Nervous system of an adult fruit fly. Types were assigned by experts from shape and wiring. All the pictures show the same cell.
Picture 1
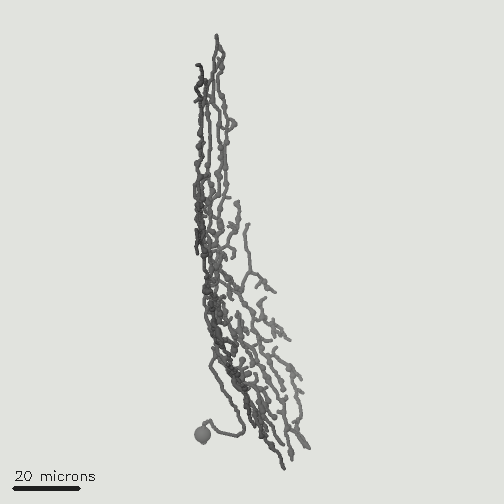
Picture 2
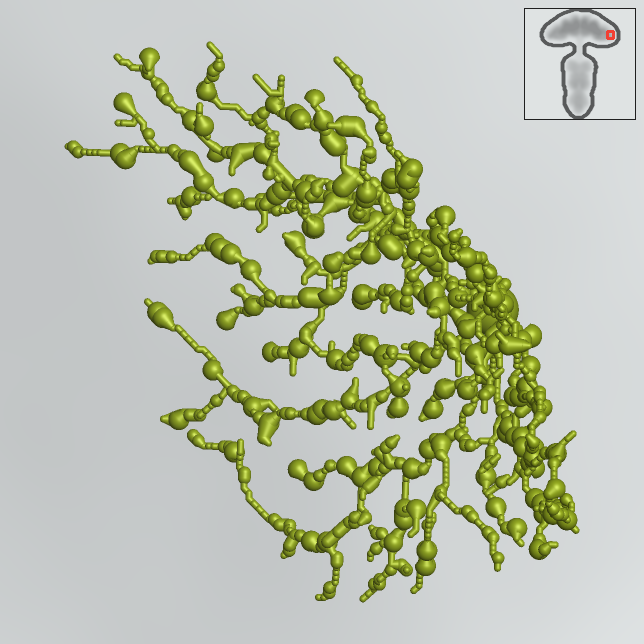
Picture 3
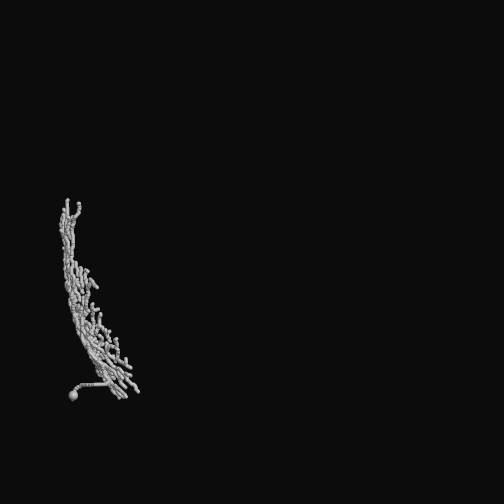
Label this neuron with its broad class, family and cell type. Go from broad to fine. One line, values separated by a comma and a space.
optic-lobe intrinsic neuron, Dm, Dm18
